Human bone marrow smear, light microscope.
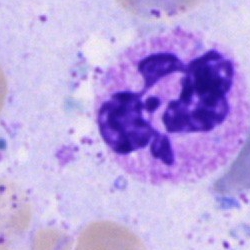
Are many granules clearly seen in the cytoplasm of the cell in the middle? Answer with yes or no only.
Yes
